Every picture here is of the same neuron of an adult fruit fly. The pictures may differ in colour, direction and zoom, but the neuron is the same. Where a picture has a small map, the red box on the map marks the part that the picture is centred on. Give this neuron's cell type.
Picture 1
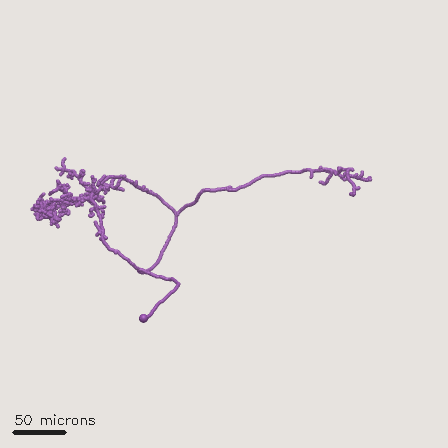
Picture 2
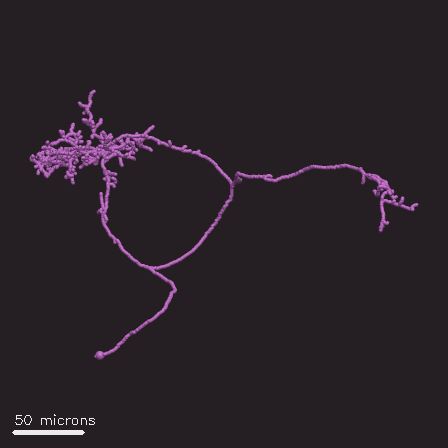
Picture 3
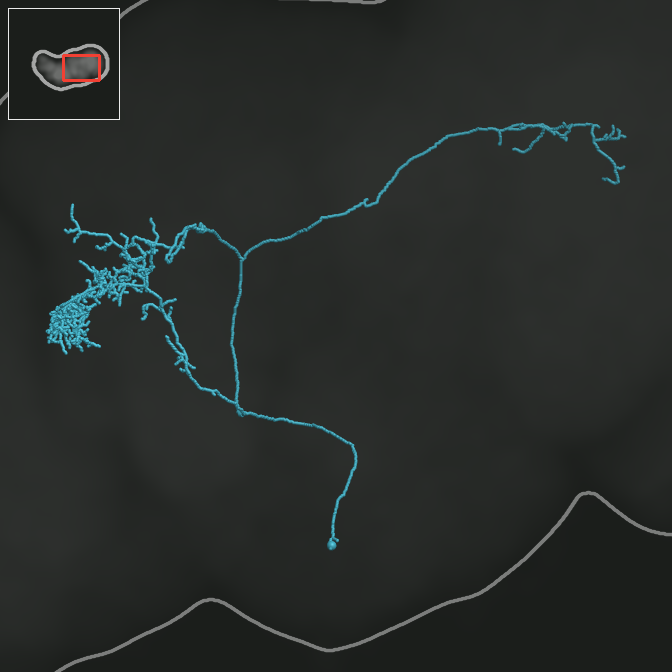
CB2674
